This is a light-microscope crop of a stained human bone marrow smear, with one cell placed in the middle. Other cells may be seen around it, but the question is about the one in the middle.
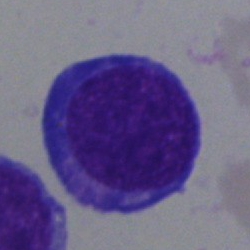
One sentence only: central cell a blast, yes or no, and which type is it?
Yes, that is right: the middle cell is a blast.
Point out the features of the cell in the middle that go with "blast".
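This cell is a blast.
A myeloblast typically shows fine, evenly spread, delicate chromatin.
In this blast the chromatin is finely granular and evenly spread, without coarse clumps, and that goes with the name. The nucleus sits off-centre toward the upper right of the cell. The cytoplasm is deep blue, and its rim is widest on the left and lower side.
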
